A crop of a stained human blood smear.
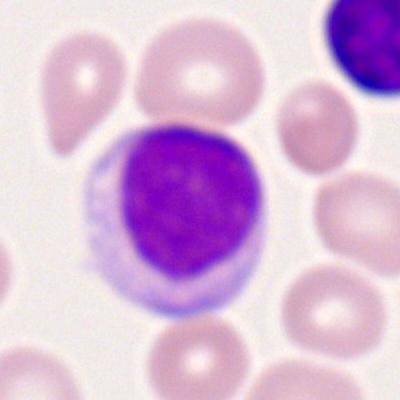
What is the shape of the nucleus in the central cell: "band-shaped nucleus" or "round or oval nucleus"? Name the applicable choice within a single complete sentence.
What the nucleus forms is one compact round or oval mass.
